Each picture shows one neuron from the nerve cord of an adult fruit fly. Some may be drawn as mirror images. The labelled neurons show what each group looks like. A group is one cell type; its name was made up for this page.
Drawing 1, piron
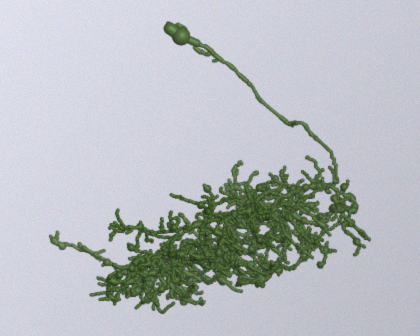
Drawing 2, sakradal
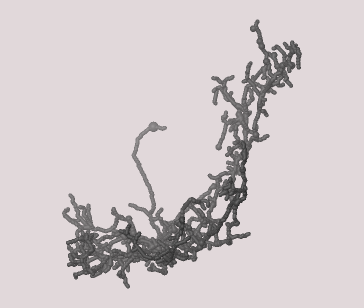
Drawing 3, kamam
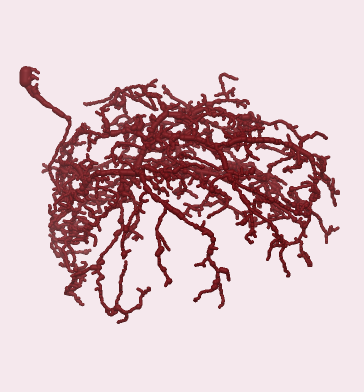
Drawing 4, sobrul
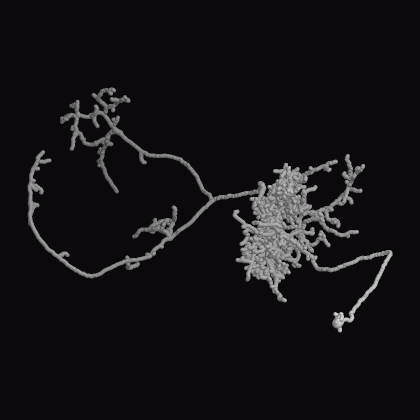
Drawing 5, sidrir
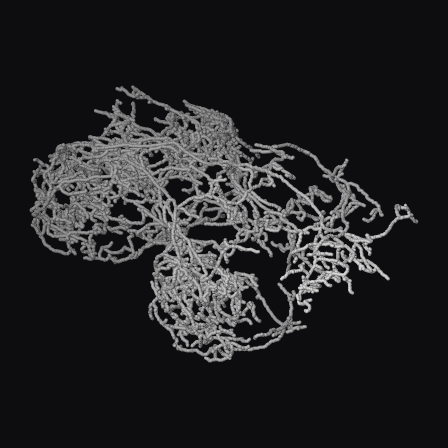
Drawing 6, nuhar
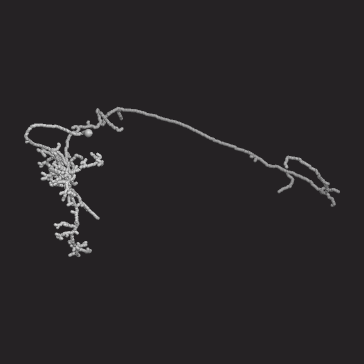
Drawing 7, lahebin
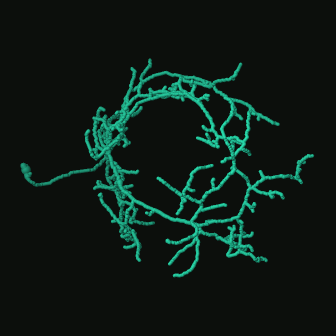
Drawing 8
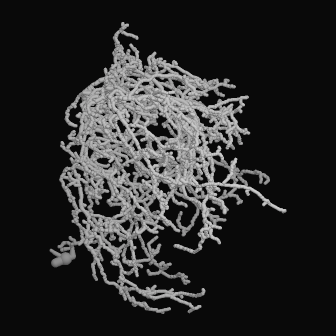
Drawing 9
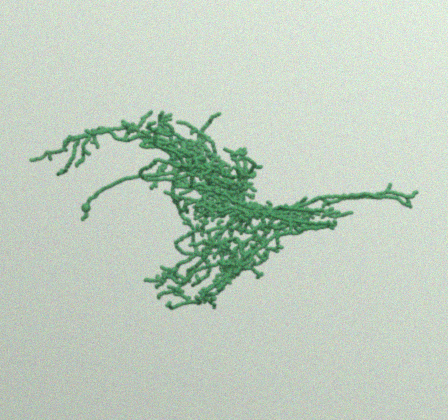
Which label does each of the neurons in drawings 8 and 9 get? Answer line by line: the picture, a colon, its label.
8: kamam
9: piron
